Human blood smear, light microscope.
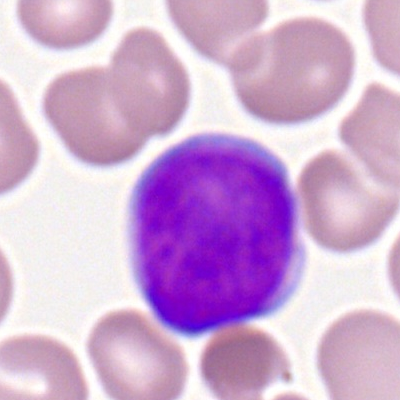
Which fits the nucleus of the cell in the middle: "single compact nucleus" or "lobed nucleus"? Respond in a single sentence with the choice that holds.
What its nucleus forms is one compact round, oval or kidney-shaped mass.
